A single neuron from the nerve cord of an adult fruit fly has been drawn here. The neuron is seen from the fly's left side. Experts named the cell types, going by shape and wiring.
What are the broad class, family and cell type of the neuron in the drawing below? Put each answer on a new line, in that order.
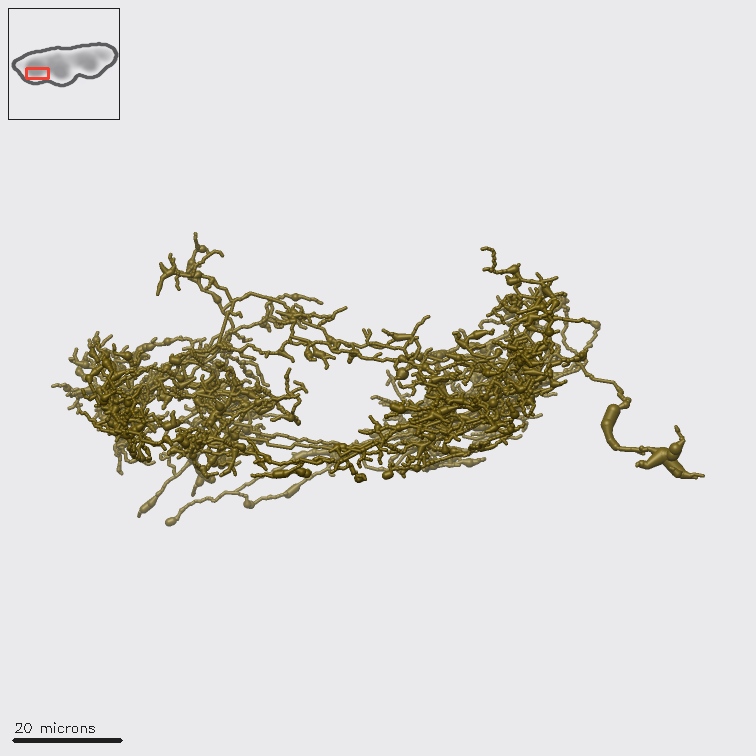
nerve-cord intrinsic neuron
hemilineage 00A
IN00A009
